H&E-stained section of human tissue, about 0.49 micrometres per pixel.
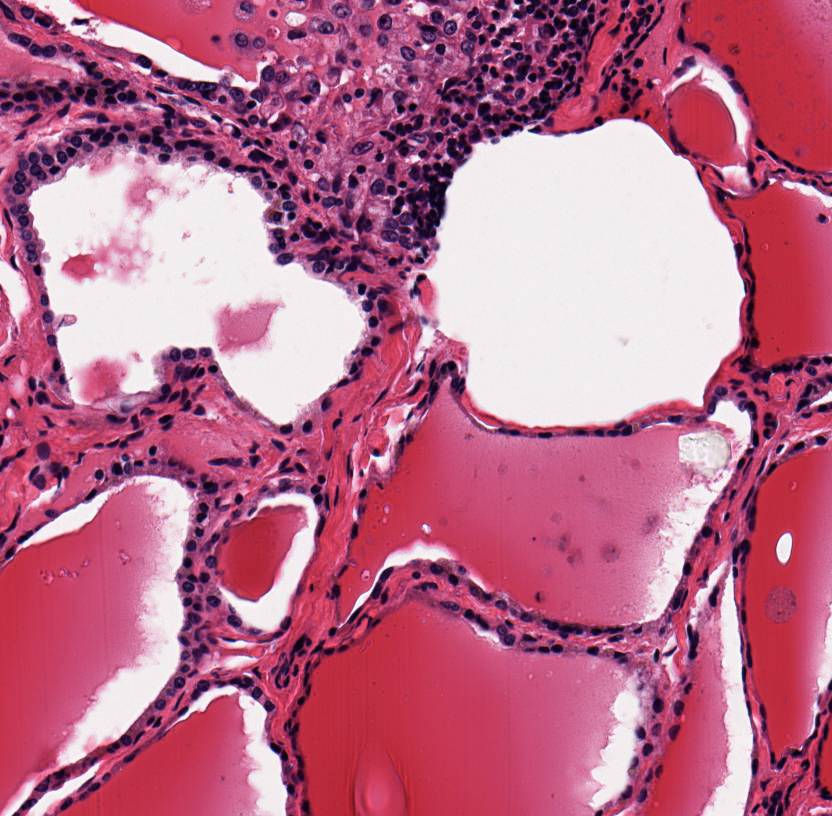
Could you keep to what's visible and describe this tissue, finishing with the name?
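Most follicles are filled with homogeneous, bright pink material. A single layer of flattened to low cuboidal cells lines each, with small, dark, round to oval nuclei evenly spaced. At top centre, lymphocytes with small, round, dark nuclei cluster densely between follicles. The tissue is thyroid.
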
